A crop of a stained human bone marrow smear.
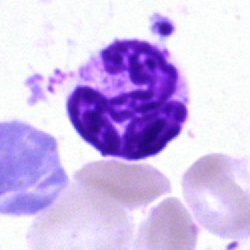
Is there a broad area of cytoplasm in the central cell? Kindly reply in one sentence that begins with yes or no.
No, the cell does not have plenty of cytoplasm; its nucleus fills most of it.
